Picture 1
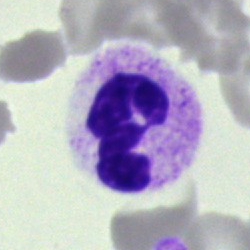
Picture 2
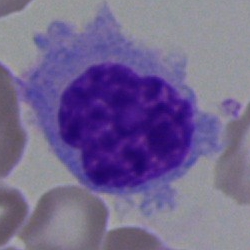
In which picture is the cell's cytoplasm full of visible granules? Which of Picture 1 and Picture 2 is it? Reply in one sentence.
A large number of visible granules is seen in the cytoplasm of the cell in picture 1.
